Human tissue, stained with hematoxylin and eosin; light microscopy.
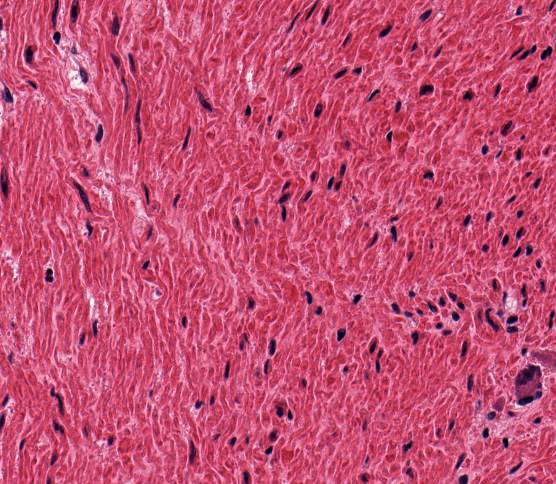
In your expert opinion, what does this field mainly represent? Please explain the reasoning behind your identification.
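Answer: smooth muscle. The field is one solid sheet of closely packed spindle cells with strongly pink, fibrillar cytoplasm, without glands or lumens.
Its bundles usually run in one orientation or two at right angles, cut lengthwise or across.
Here, left-half bundles run parallel, mostly top to bottom; right-half cells are cut obliquely or across, giving short oval nuclei.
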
